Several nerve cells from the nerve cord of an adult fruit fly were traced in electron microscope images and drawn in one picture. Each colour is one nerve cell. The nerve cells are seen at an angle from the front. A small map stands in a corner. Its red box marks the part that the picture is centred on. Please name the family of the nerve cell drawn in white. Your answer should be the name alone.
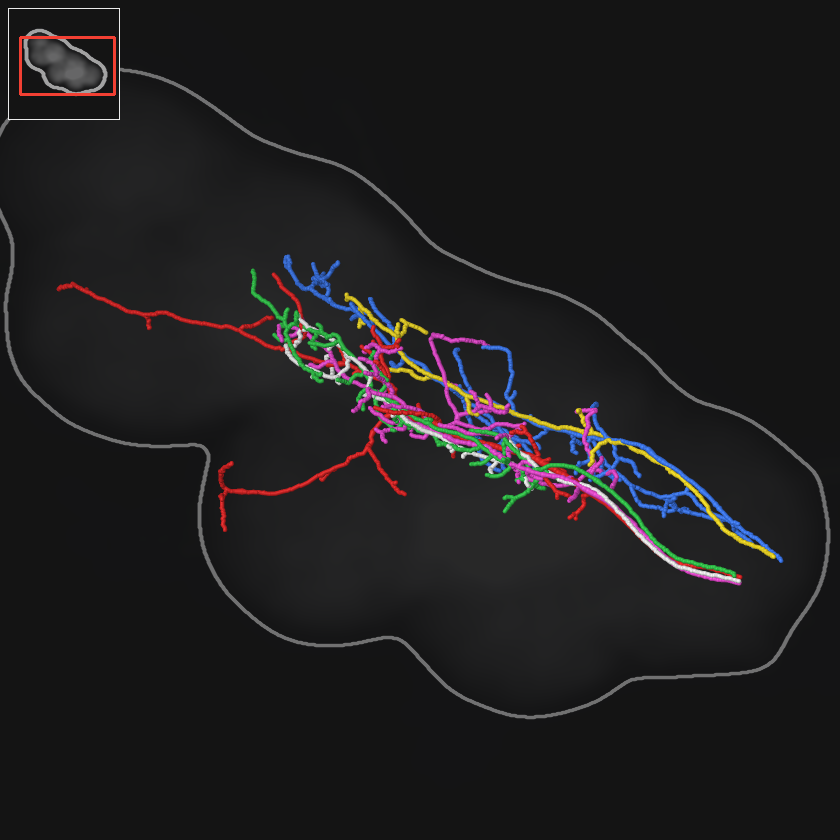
DNpe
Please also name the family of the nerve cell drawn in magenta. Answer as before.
DNp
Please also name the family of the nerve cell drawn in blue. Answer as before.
hemilineage PSp2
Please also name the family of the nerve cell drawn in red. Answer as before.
DNpe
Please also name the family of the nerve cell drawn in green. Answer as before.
DNp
